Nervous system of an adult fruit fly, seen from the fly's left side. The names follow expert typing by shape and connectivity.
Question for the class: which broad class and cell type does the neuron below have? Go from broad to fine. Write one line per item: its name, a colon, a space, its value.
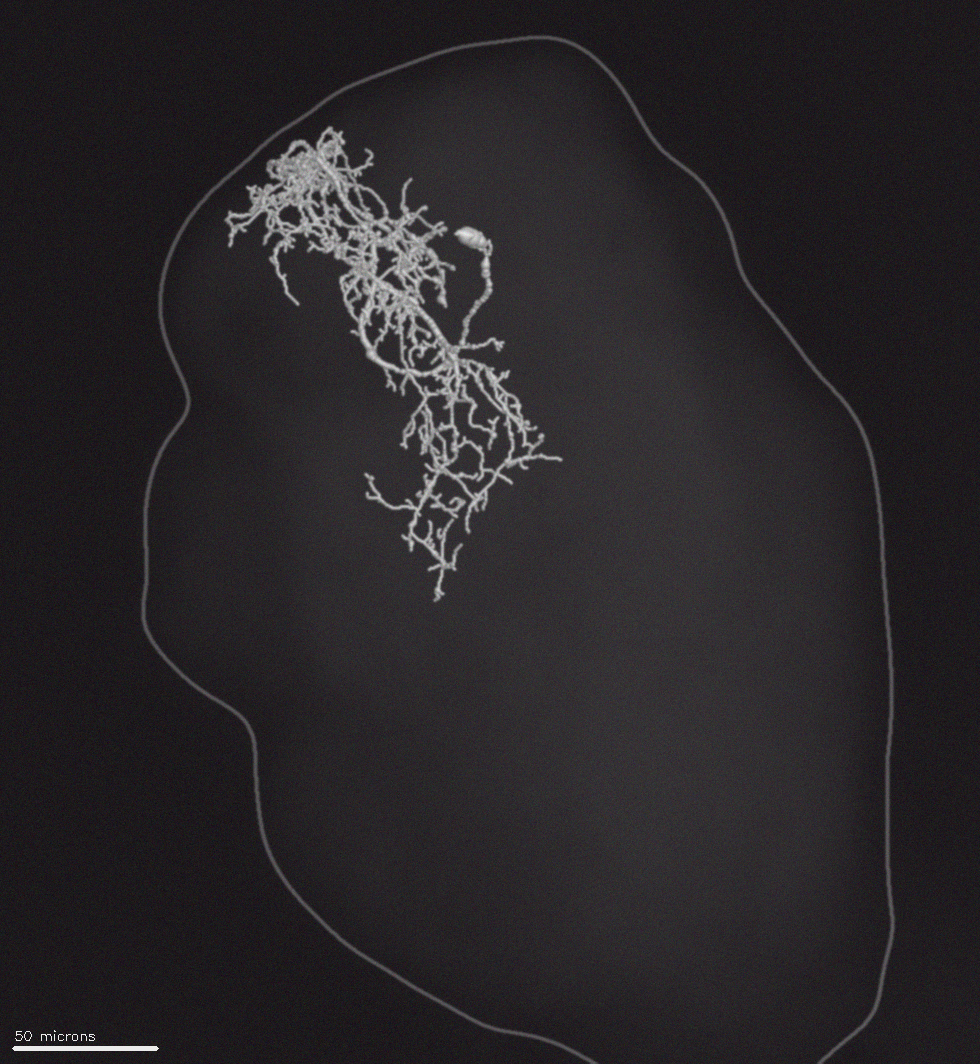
broad class: central-brain intrinsic neuron
cell type: SIP117m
